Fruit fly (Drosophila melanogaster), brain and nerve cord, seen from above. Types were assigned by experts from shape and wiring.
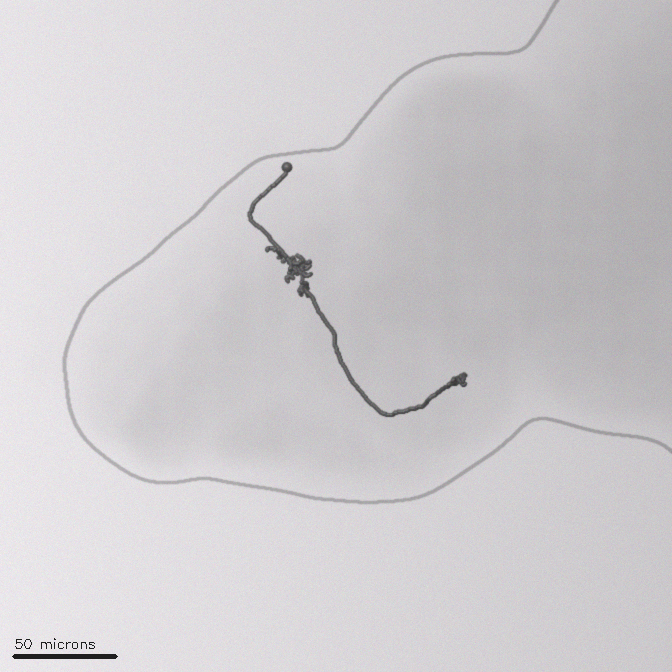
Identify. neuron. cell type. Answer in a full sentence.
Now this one: The cell type is Tm29.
